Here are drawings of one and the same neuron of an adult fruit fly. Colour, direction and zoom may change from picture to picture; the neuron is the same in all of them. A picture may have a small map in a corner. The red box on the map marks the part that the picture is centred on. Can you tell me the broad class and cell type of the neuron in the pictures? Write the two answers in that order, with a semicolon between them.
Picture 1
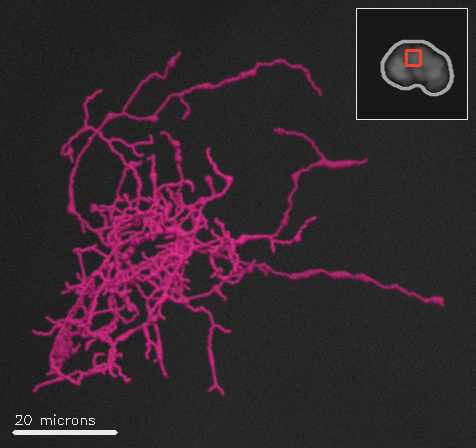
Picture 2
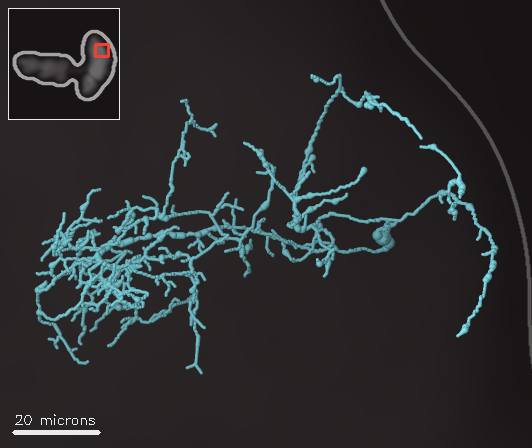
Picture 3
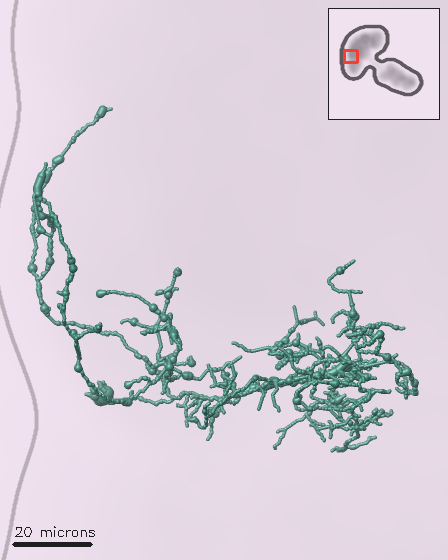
central-brain intrinsic neuron; CB0785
